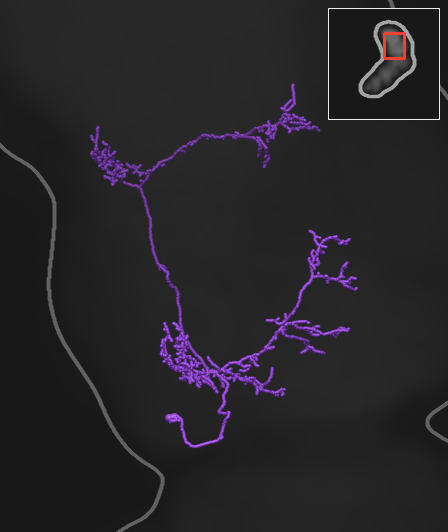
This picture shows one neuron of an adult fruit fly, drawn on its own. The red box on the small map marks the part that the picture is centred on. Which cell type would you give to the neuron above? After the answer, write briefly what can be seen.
Its cell type is PS173. It is a central-brain intrinsic neuron. The cell body can be seen at the bottom of the picture. The picture shows dozens of branch ends.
